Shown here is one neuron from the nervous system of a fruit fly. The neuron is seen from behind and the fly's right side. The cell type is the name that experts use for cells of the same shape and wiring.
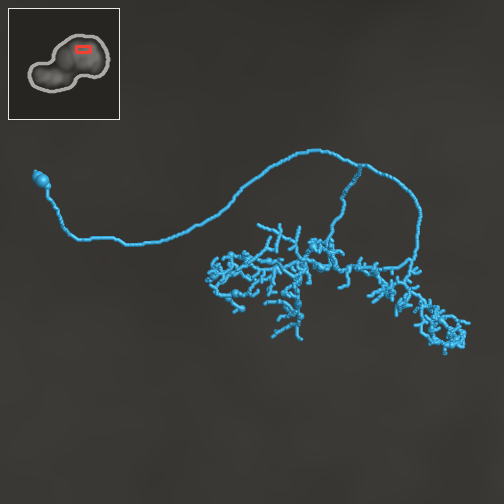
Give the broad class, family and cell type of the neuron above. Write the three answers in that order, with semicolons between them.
central-brain intrinsic neuron; hemilineage DM6_dorso_medial; FB4Z_c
